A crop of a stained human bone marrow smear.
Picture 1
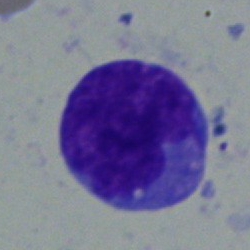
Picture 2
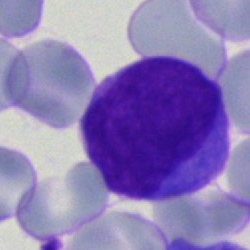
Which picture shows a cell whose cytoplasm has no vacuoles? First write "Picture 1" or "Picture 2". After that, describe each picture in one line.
Picture 2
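What picture 1 shows: One small clear vacuole lies near the lower edge of the nucleus.
What picture 2 shows: The cytoplasm shows no vacuoles.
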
